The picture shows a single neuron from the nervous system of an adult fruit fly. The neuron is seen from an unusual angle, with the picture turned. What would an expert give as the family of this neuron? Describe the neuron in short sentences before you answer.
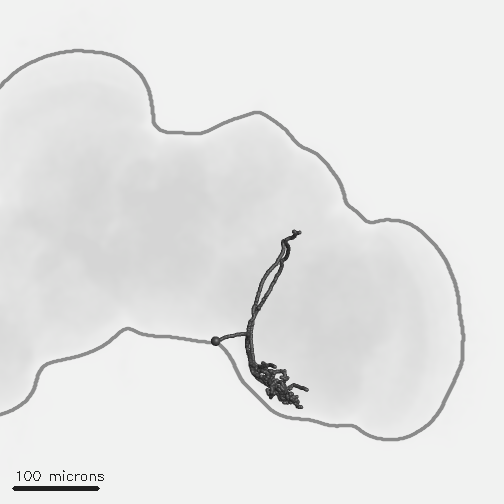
From top to bottom in the picture it spans about 200 microns. In this view it is taller than it is wide. It is a central-brain intrinsic neuron. Its family is hemilineage DM2_central.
